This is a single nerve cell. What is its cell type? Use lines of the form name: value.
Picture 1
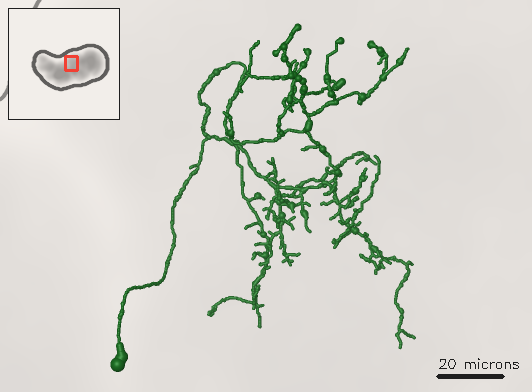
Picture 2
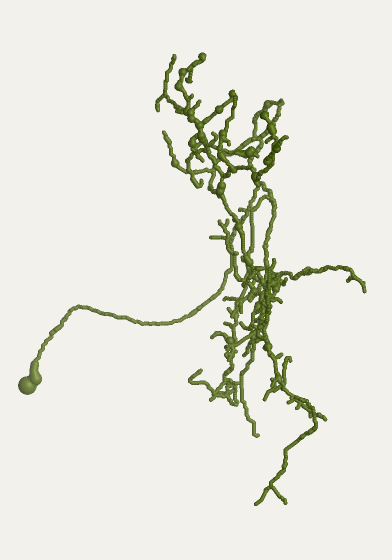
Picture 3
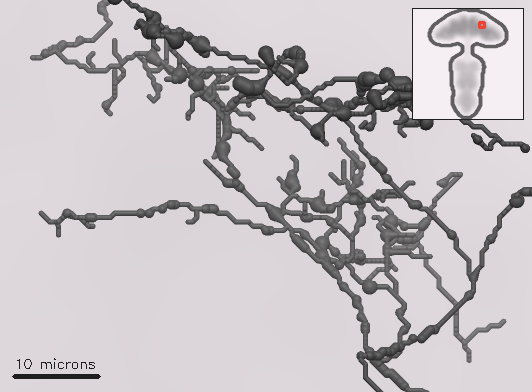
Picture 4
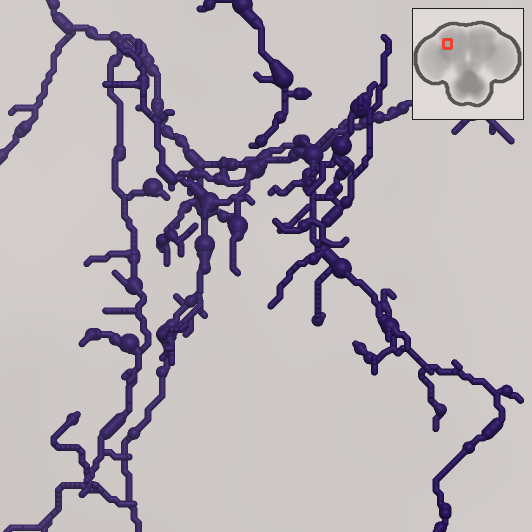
cell type: SLP189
